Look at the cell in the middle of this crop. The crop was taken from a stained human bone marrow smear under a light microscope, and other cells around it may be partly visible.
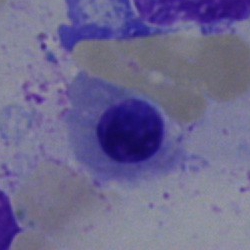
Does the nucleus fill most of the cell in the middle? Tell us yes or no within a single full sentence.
No, the nucleus is surrounded by broad cytoplasm.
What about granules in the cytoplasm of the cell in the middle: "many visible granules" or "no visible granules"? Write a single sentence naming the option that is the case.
Its cytoplasm is free of any visible granules.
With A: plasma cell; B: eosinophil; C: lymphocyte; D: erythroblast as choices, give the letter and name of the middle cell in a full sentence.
The correct option here is D; the middle cell is an erythroblast.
